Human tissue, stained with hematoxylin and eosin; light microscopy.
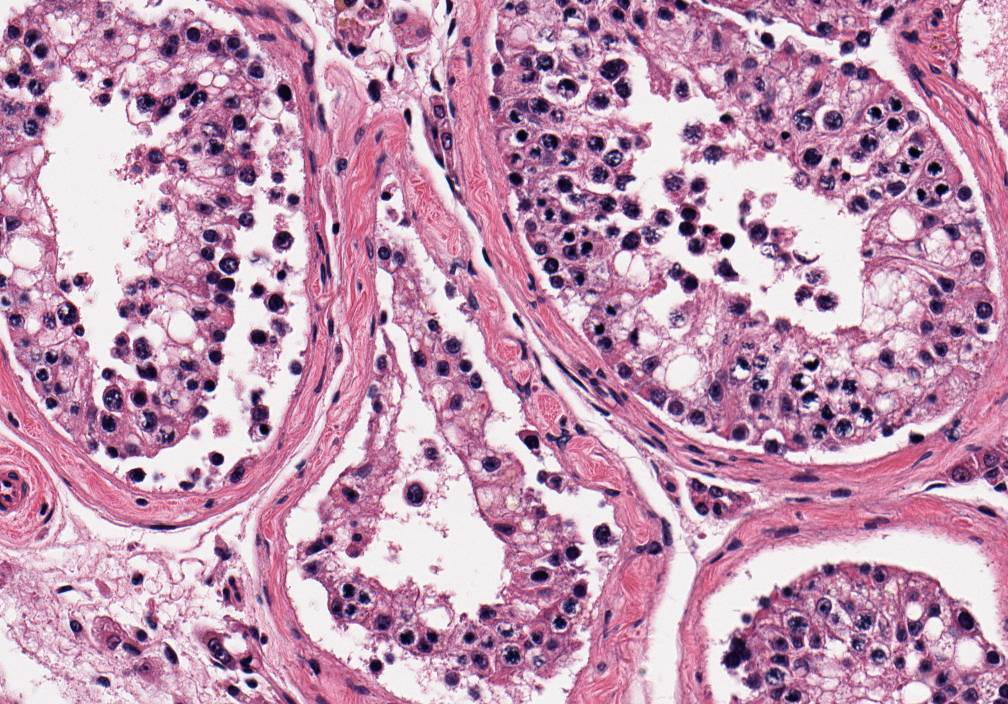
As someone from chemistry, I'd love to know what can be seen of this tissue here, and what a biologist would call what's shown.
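Closely packed cross-sections of several large tubules fill the field, some rounded, some elongated. In their walls the nuclei are flattened and elongated, running parallel to the wall. Inside, a multilayered epithelium of many rounded cells lines each tubule, and plenty of those cells have dark, round, densely stained nuclei. This tissue is testis.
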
